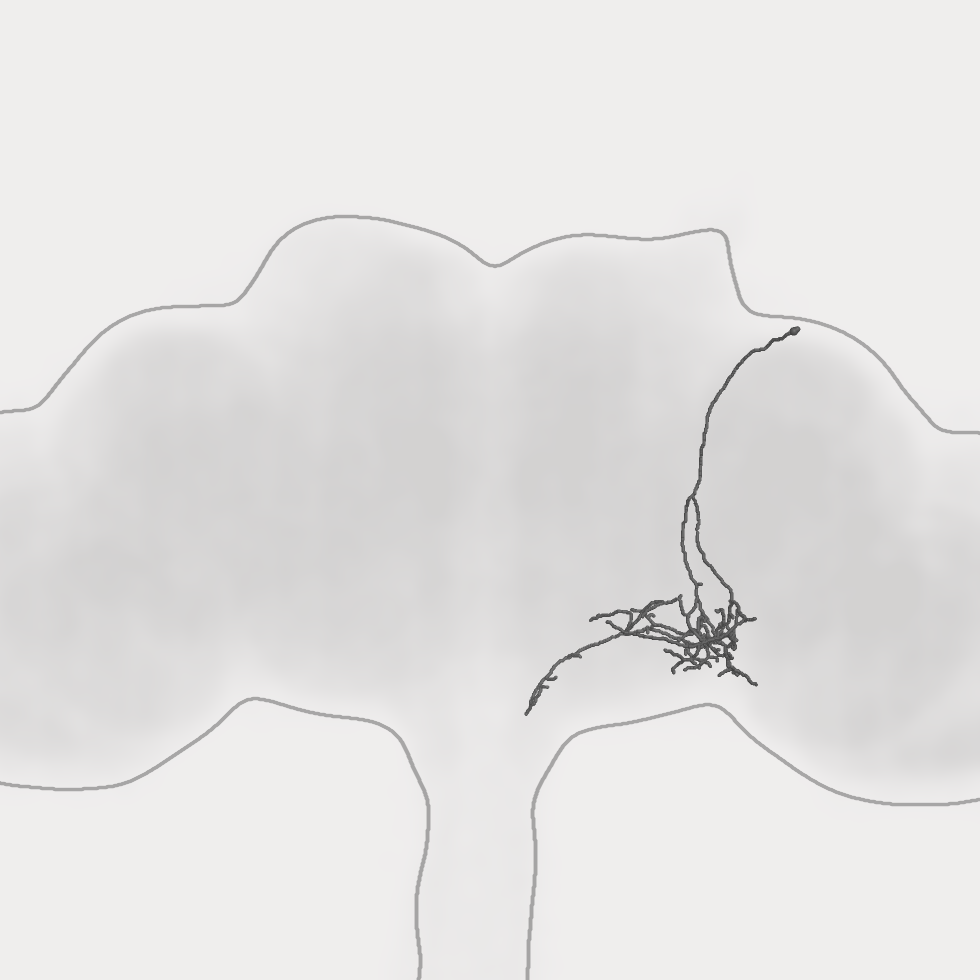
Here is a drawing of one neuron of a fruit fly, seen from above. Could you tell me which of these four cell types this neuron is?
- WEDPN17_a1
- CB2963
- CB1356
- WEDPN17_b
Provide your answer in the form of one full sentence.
It is CB1356 that names the cell type of this neuron.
